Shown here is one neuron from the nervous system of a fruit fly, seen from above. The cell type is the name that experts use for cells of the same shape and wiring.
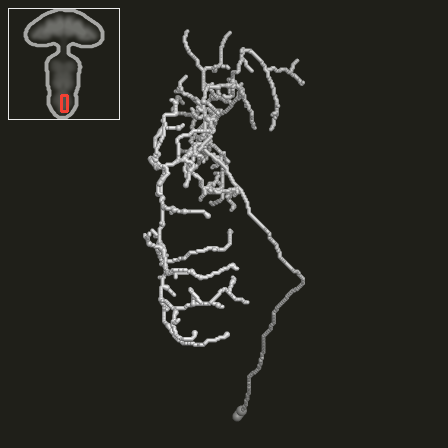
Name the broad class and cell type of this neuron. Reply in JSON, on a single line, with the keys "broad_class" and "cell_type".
{"broad_class": "nerve-cord intrinsic neuron", "cell_type": "INXXX427"}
